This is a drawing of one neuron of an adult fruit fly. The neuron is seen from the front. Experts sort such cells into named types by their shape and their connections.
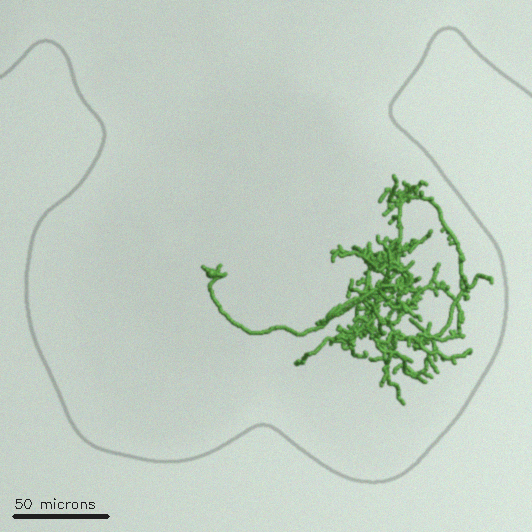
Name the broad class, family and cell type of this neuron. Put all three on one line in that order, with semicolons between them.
nerve-cord intrinsic neuron; hemilineage 01A; IN01A034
